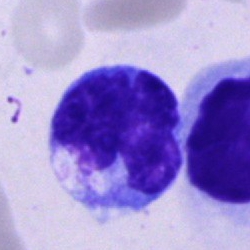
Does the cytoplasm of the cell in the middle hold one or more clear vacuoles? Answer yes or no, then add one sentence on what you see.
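Yes. The cytoplasm at the lower left contains several clear vacuoles.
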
